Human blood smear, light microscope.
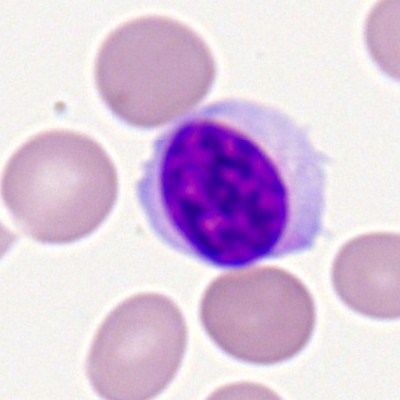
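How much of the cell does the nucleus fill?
Most of it.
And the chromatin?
Coarse, dark purple clumps among paler areas.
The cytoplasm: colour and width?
Pale blue, with a wider rim on the right of the nucleus than on the left.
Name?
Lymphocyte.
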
